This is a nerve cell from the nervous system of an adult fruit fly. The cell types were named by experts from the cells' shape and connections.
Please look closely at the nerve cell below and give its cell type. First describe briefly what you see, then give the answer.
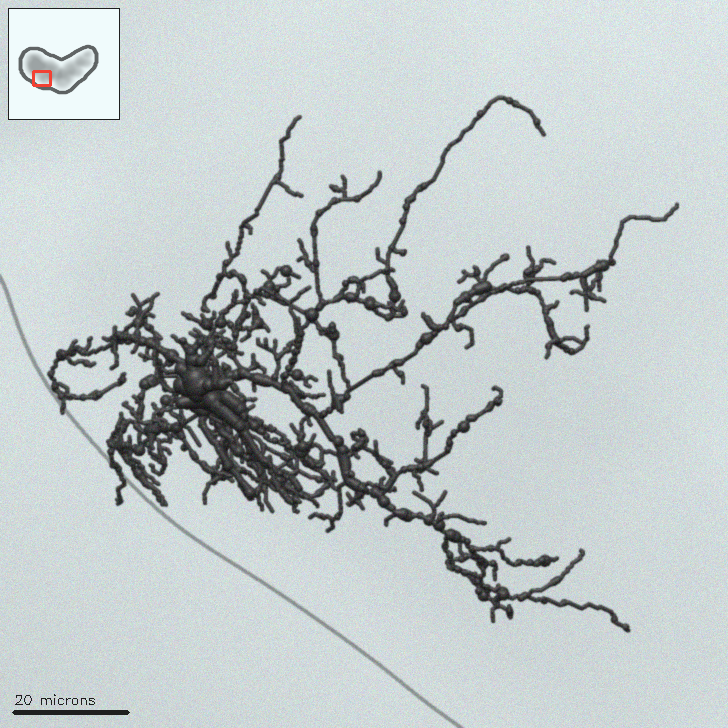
The cell body can be seen on the left of the picture. From left to right in the picture it spans about 110 microns. More than a hundred branch ends can be seen. This is a motor neuron of the brain. It is of cell type MN4a.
